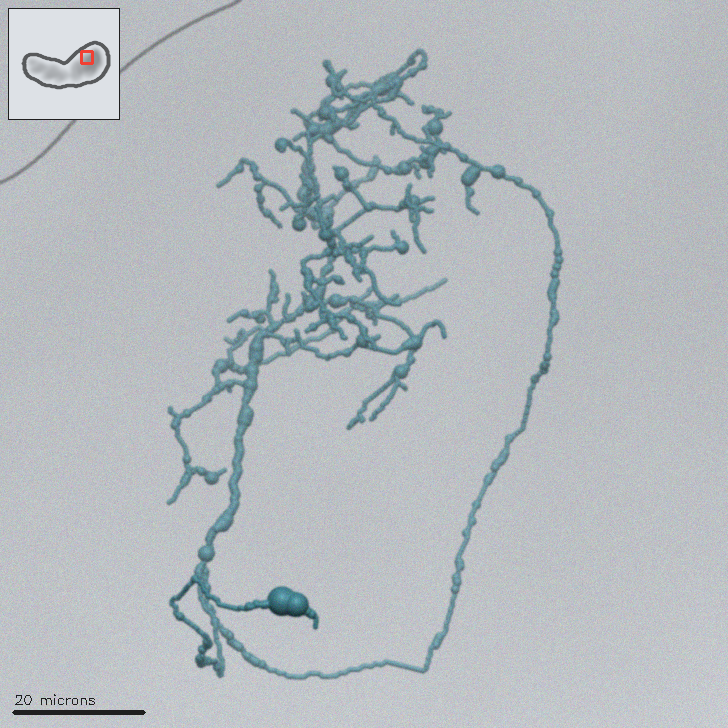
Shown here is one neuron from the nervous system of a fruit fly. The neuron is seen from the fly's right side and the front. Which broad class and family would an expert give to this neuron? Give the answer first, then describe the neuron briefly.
Its broad class is central-brain intrinsic neuron. The family is hemilineage SLPal2. The cell body can be seen at the bottom of the picture. From top to bottom in the picture it spans about 95 microns. The picture shows dozens of branch ends.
